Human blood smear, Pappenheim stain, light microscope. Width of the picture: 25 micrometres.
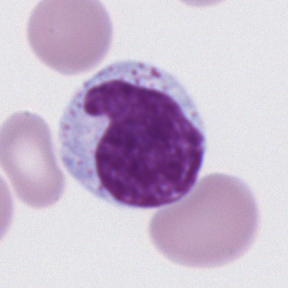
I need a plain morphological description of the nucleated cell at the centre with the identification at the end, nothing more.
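The cell is round and smooth in outline, about 13 micrometres across. The nucleus fills about 70% of the cell's area and sits off-centre to the right, leaving the widest cytoplasm on the left. Its upper left side has a deep notch where a small lobe curls inward. Sparse, fine red-violet granules lie in the cytoplasm. This is a large granular lymphocyte.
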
